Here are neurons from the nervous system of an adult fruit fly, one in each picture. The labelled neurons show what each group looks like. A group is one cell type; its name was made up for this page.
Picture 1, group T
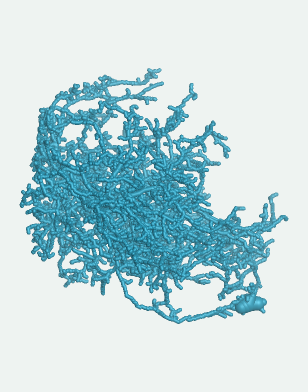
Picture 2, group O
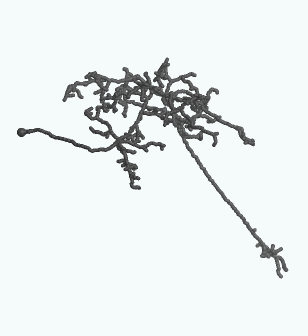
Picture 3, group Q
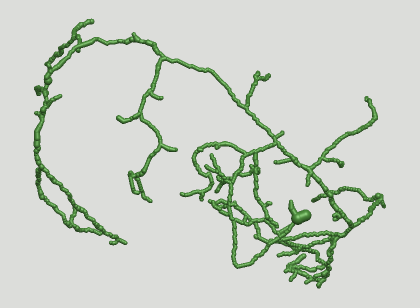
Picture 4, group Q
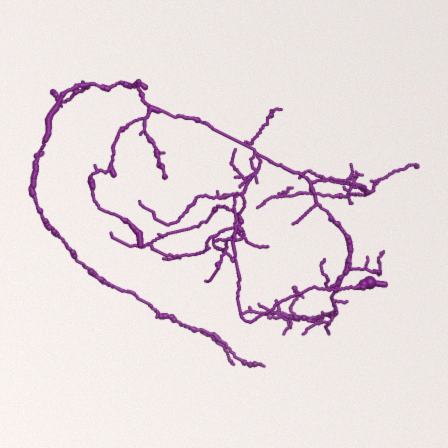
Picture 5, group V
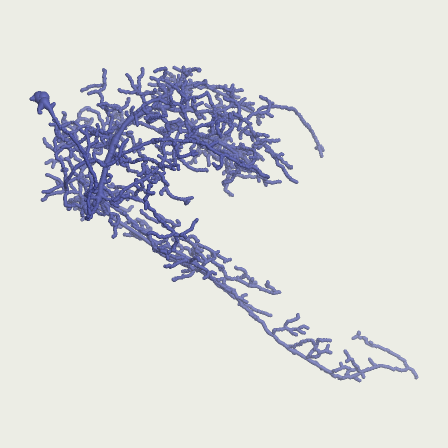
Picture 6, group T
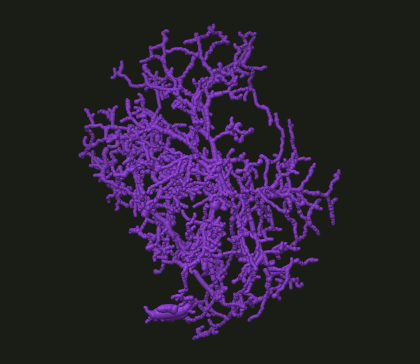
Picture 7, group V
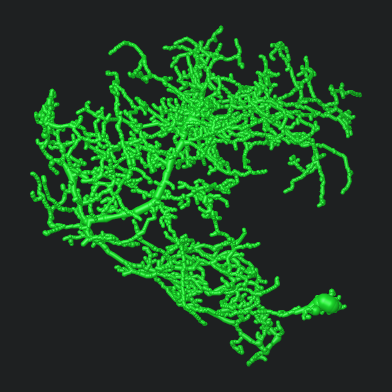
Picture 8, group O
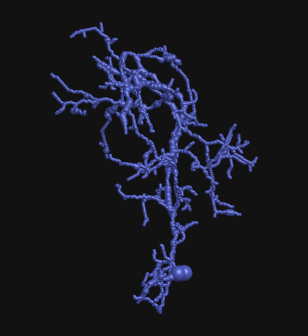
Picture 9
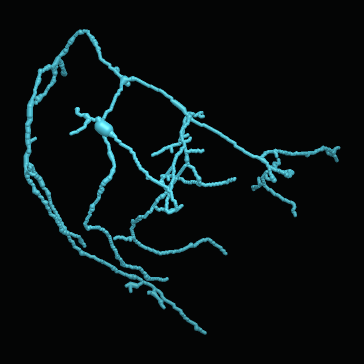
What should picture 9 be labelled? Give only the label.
group Q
